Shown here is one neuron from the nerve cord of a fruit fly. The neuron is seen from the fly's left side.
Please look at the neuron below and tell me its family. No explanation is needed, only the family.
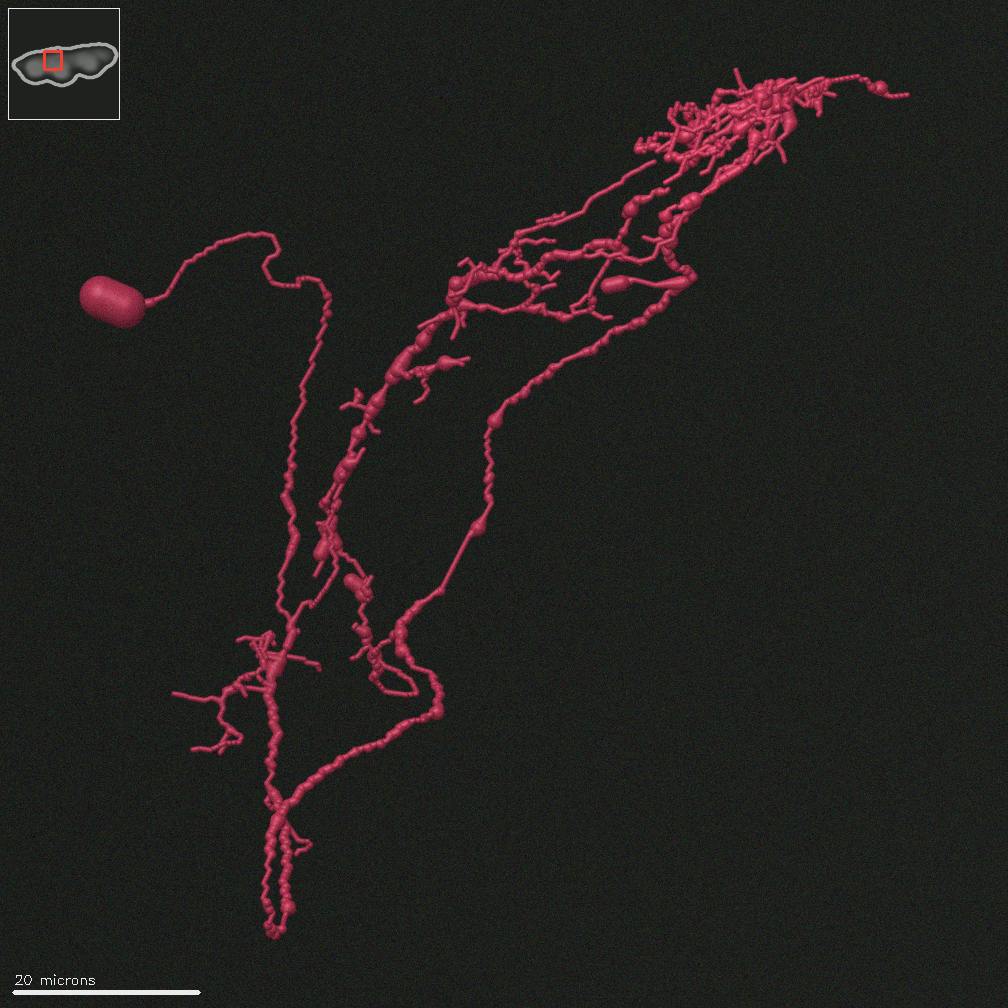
hemilineage 17A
